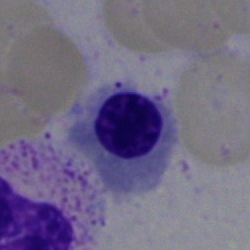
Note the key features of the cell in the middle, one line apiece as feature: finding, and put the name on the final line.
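Chromatin: dark purple, coarsely clumped, with paler streaks between the clumps
Nucleolus: look closely, none can be seen
Cytoplasm: wider below and to the left of the nucleus than above it
Border: faint and irregular rather than sharply drawn
Name: erythroblast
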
